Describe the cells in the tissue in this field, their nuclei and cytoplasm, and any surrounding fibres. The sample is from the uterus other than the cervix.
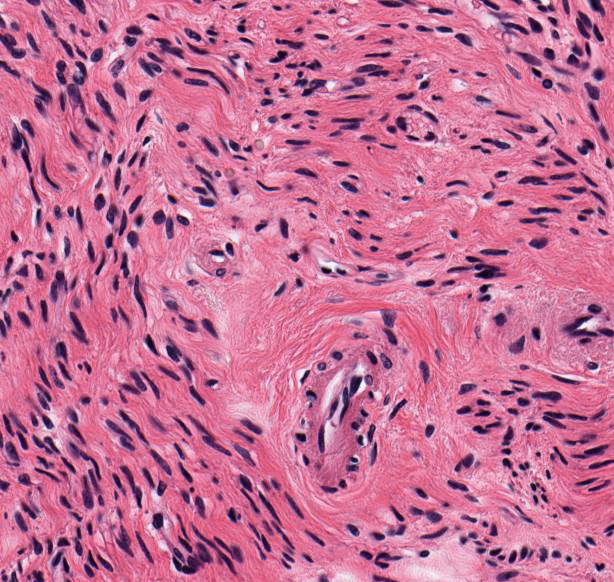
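First, the nuclei are elongated, dark and tapered, and many are slightly wavy. Second, they are fairly uniform in size from cell to cell. Third, cytoplasm and cell borders are indistinct, blending into the surrounding fibres. Finally, cells pack more densely along the left side of the field than in the centre.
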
